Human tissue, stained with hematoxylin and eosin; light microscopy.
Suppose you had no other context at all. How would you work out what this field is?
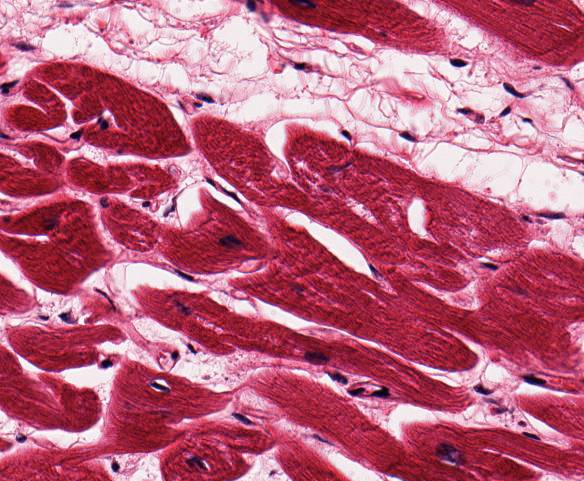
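That's myocardium. The fibres branch and join their neighbours rather than running as separate parallel cylinders.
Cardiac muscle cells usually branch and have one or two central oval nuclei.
The few visible nuclei sit centrally, some with a clear halo, and the deeply eosinophilic cytoplasm shows fine striations along the fibres.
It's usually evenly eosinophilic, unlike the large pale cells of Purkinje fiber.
The bundles fill most of the field, running mainly diagonally from upper left to lower right.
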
